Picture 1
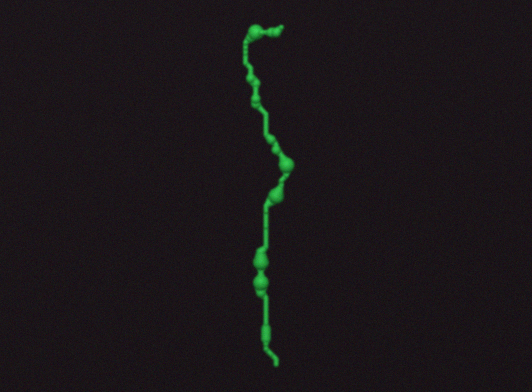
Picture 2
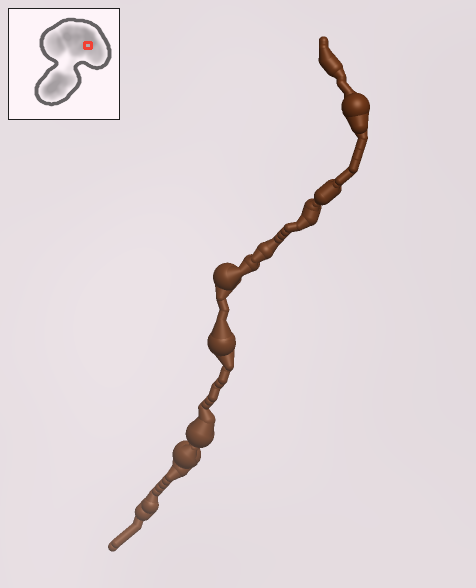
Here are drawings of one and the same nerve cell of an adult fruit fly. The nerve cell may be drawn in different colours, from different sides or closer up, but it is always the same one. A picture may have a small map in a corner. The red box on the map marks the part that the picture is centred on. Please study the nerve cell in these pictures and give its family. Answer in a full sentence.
The family is class mechanosensory.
